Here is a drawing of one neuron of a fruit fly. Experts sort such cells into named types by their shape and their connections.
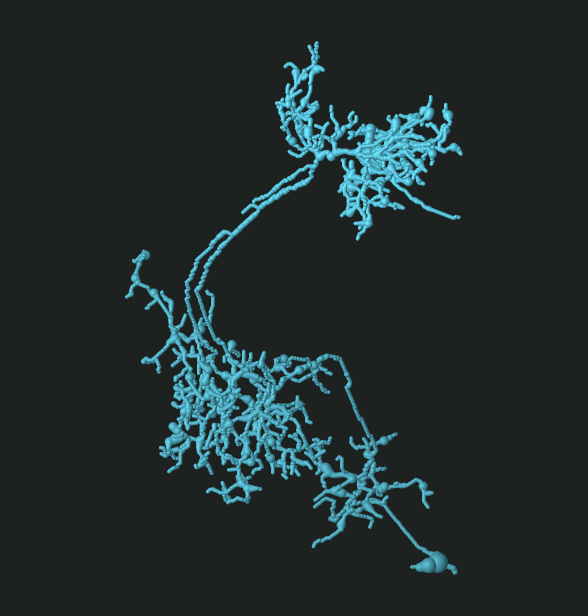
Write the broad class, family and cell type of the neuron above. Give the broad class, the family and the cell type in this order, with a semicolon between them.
optic-lobe intrinsic neuron; TmY; TmY19a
